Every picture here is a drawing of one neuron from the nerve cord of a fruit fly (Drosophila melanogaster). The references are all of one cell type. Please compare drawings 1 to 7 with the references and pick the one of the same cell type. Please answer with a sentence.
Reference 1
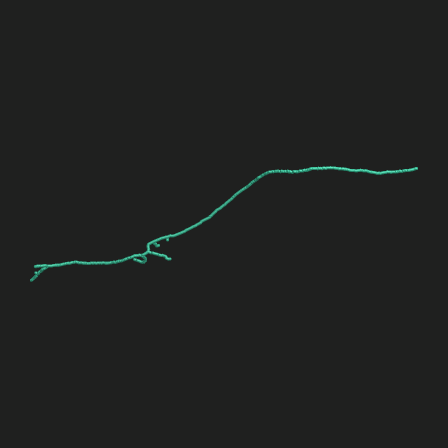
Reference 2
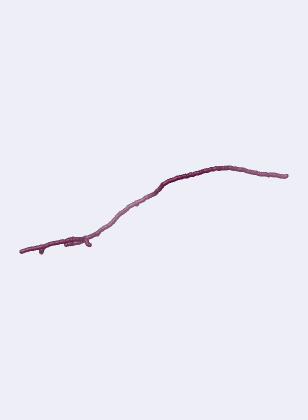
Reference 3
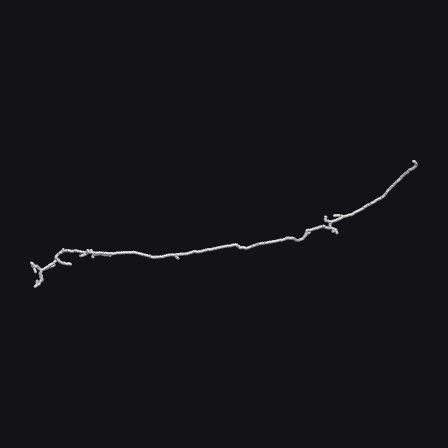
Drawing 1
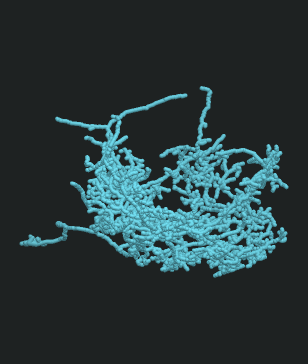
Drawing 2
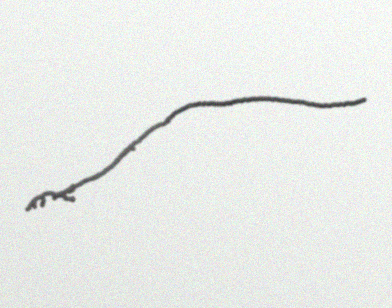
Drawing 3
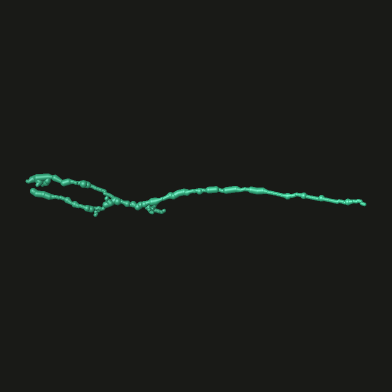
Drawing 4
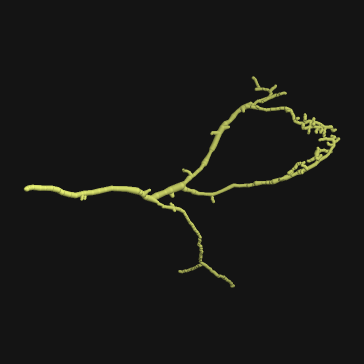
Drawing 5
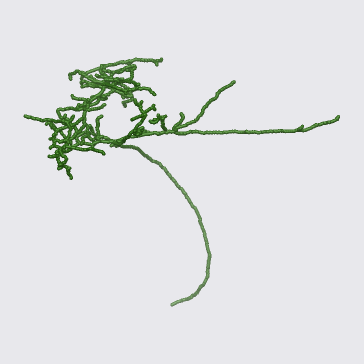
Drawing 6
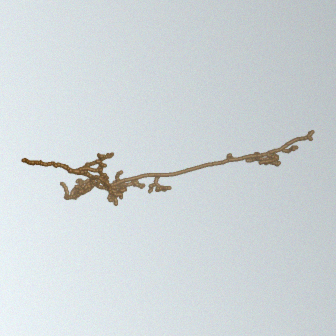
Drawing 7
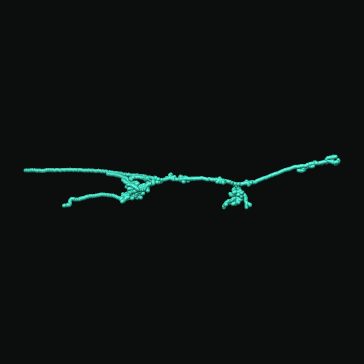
Drawing 2 is of the same cell type.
